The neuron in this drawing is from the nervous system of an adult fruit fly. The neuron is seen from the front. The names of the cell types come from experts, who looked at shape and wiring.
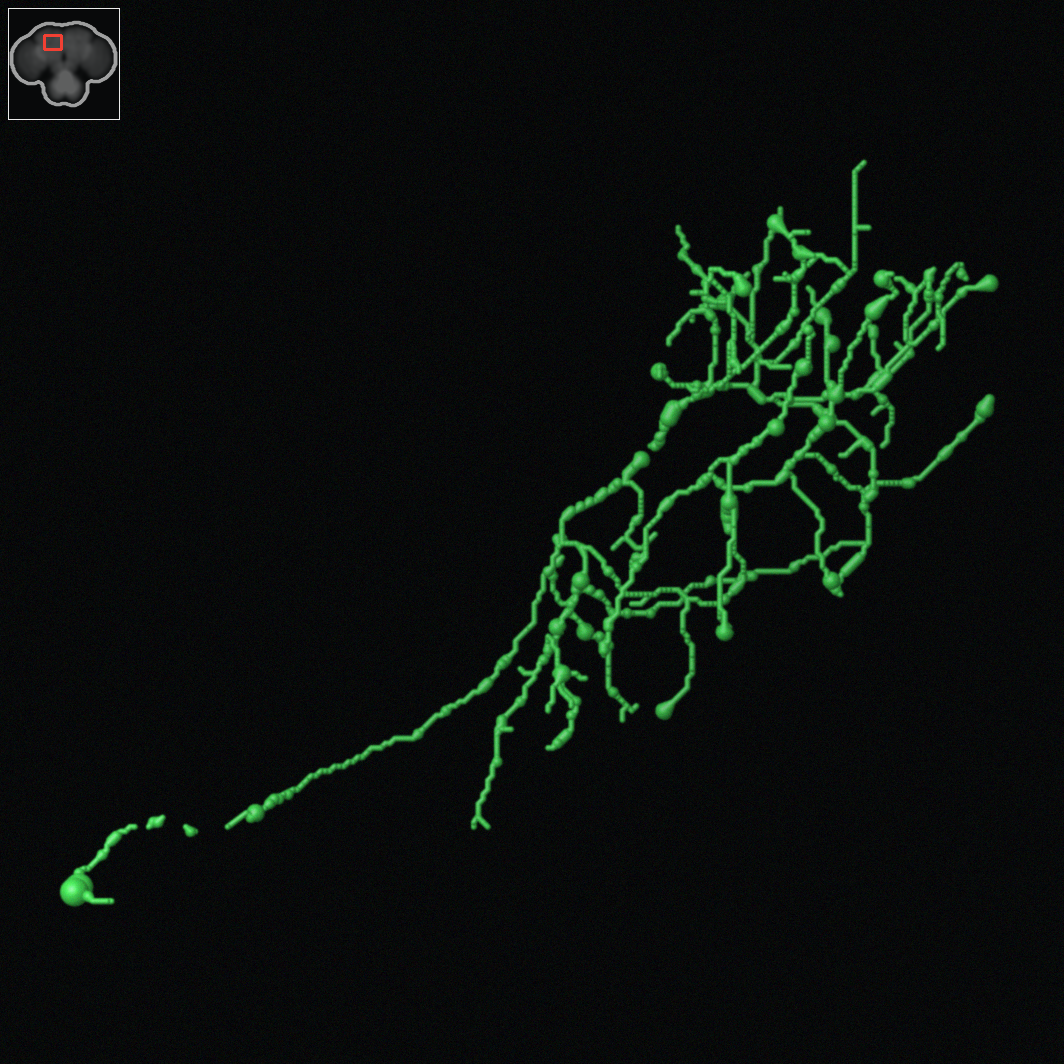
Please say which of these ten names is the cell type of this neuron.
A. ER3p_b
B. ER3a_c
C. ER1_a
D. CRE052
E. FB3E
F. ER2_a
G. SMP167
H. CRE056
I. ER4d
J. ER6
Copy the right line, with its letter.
H. CRE056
